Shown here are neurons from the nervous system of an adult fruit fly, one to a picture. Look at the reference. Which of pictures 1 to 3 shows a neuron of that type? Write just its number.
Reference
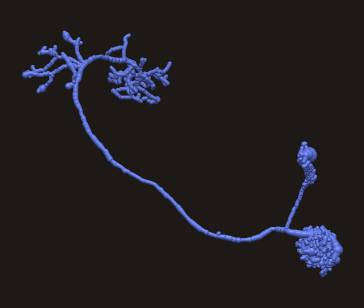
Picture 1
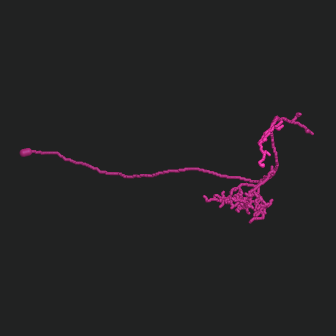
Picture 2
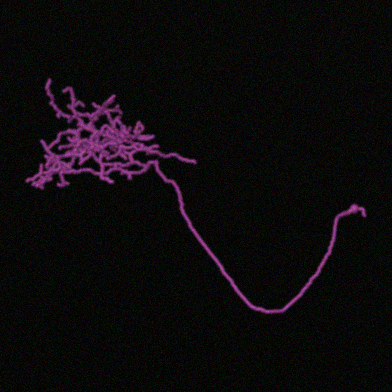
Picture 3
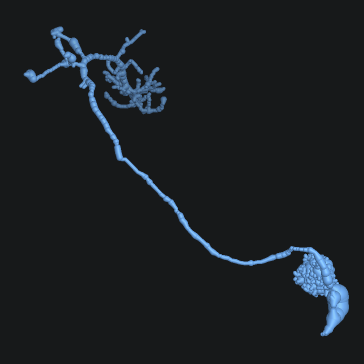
3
